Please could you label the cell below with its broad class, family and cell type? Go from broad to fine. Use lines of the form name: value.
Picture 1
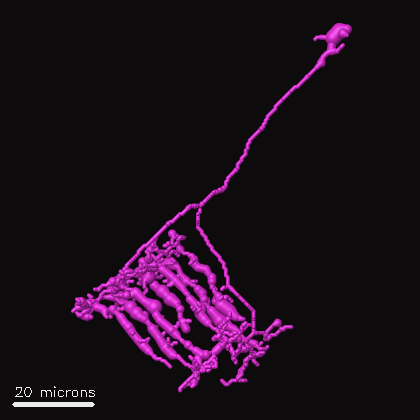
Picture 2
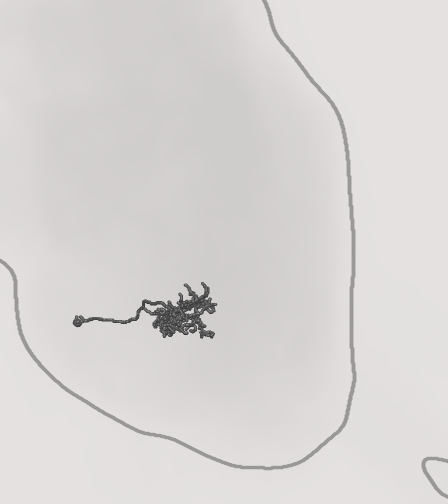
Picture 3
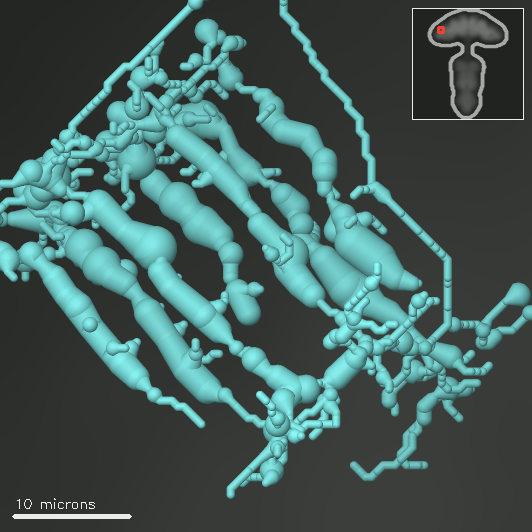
broad class: optic-lobe intrinsic neuron
family: Dm
cell type: Dm9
